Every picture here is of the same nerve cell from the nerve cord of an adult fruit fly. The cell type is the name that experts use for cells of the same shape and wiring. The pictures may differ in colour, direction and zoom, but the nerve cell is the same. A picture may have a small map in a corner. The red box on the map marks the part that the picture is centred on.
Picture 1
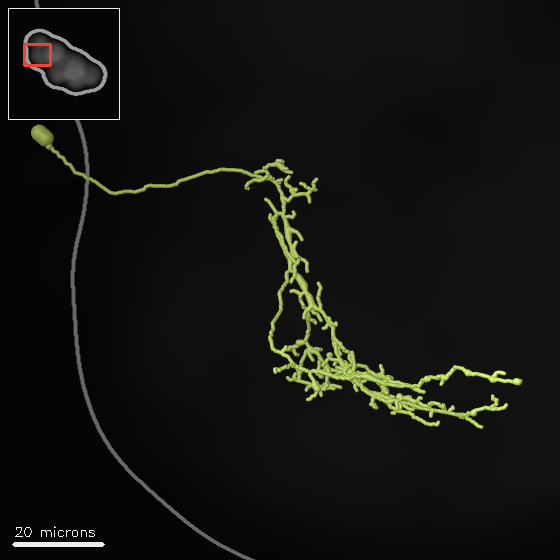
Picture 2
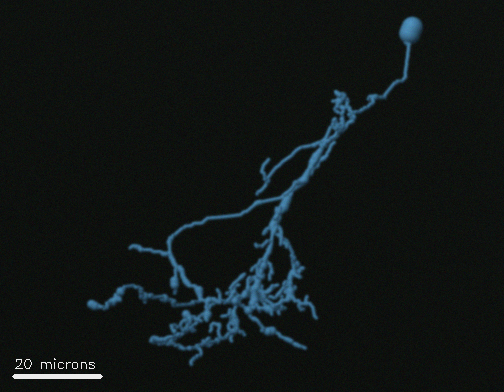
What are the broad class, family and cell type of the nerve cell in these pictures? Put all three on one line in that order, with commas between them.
nerve-cord intrinsic neuron, hemilineage 20A.22A, IN20A.22A079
